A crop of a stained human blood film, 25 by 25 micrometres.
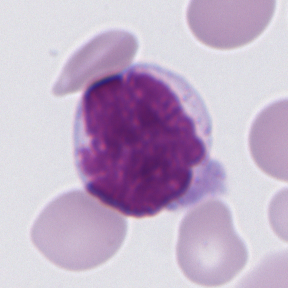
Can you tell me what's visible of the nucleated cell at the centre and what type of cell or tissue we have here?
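The nucleus, about 13 by 11 micrometres, occupies most of the cell and leaves only a narrow rim of cytoplasm. This cytoplasm is very pale, a faint greyish blue. The nucleus lies off-centre toward the lower left, so the cytoplasm is widest at the upper right. Along its right edge the nuclear outline is uneven, with small notches. The cell is a large granular lymphocyte.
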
